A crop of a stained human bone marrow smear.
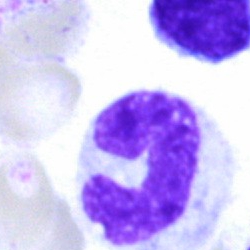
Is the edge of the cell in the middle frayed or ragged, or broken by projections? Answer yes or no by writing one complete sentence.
No, this cell's edge is smooth, without blebs, tags or ragged parts.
